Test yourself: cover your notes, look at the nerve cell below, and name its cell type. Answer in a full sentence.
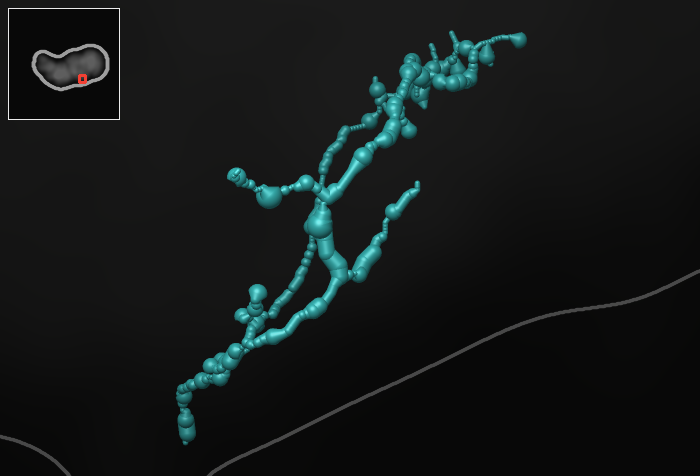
The cell type is TPMN2.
